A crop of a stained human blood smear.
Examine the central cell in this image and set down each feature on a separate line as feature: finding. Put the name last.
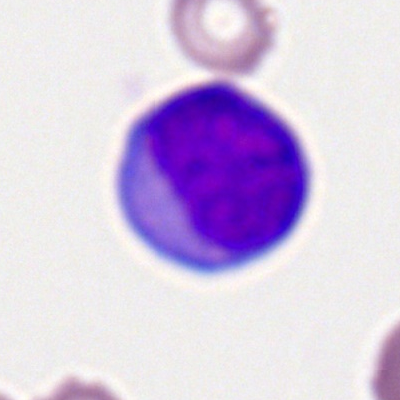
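Nucleus: fills most of the cell, sitting toward the upper right
Shape: one unlobed mass, as far as I can see
Chromatin: dark purple, mottled texture
Cytoplasm: pale bluish-lilac
Name: myeloblast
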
